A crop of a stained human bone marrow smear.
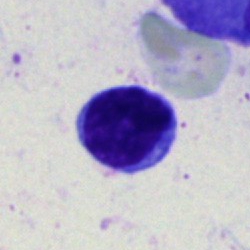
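Lymphocyte in a stained human bone marrow smear. Outline round to slightly oval, edge smooth. Cytoplasm a thin rim only, clearest along the lower right edge. Chromatin dark purple, densely clumped. No distinct nucleoli visible.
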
